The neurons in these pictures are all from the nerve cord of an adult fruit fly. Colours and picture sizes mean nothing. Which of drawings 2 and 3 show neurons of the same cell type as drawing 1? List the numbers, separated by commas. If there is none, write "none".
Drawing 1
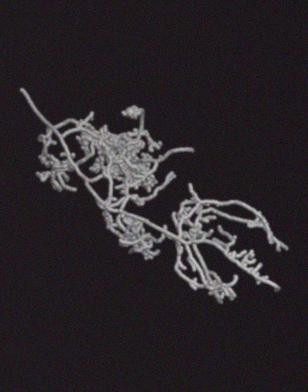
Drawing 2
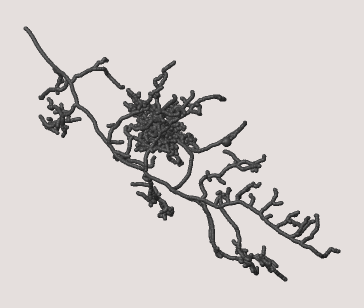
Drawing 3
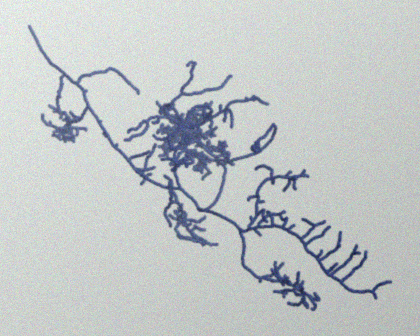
2, 3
